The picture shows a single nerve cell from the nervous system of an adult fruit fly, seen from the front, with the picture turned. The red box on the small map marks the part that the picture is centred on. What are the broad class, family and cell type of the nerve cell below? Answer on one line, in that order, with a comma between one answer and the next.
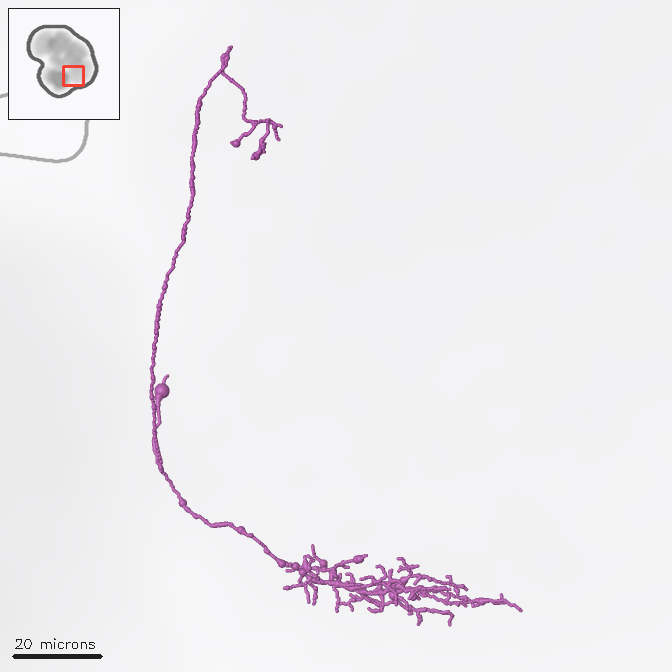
optic-lobe intrinsic neuron, MeLo, MeLo4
